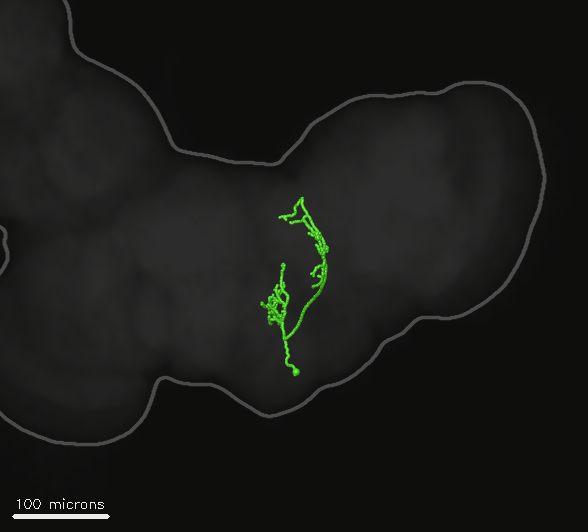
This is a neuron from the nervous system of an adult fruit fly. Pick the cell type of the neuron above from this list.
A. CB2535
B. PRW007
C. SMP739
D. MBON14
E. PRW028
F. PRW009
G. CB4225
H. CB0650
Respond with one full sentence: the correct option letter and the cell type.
The neuron is typed CB4225, per option G.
